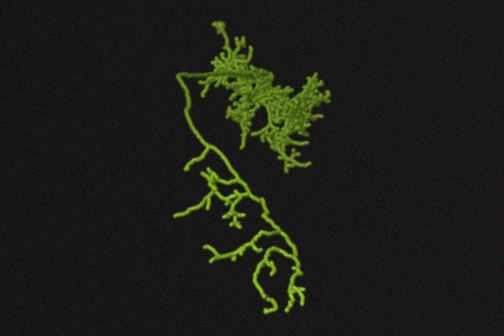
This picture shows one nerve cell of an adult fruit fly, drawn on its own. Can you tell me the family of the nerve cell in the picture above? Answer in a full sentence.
The family is DNbe.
